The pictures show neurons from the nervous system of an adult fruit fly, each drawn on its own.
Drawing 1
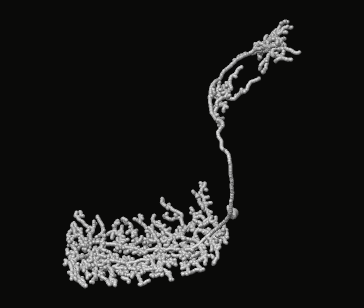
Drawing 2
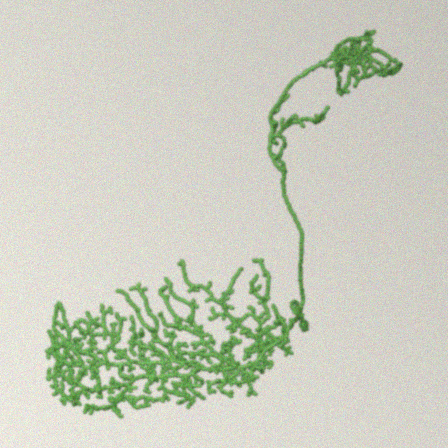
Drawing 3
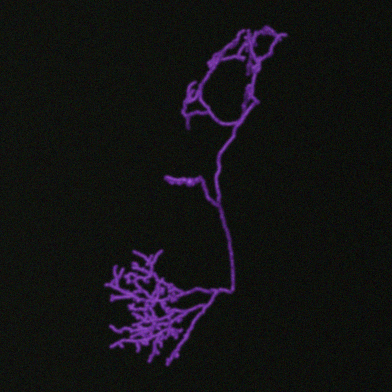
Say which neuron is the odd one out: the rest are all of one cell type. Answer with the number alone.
3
